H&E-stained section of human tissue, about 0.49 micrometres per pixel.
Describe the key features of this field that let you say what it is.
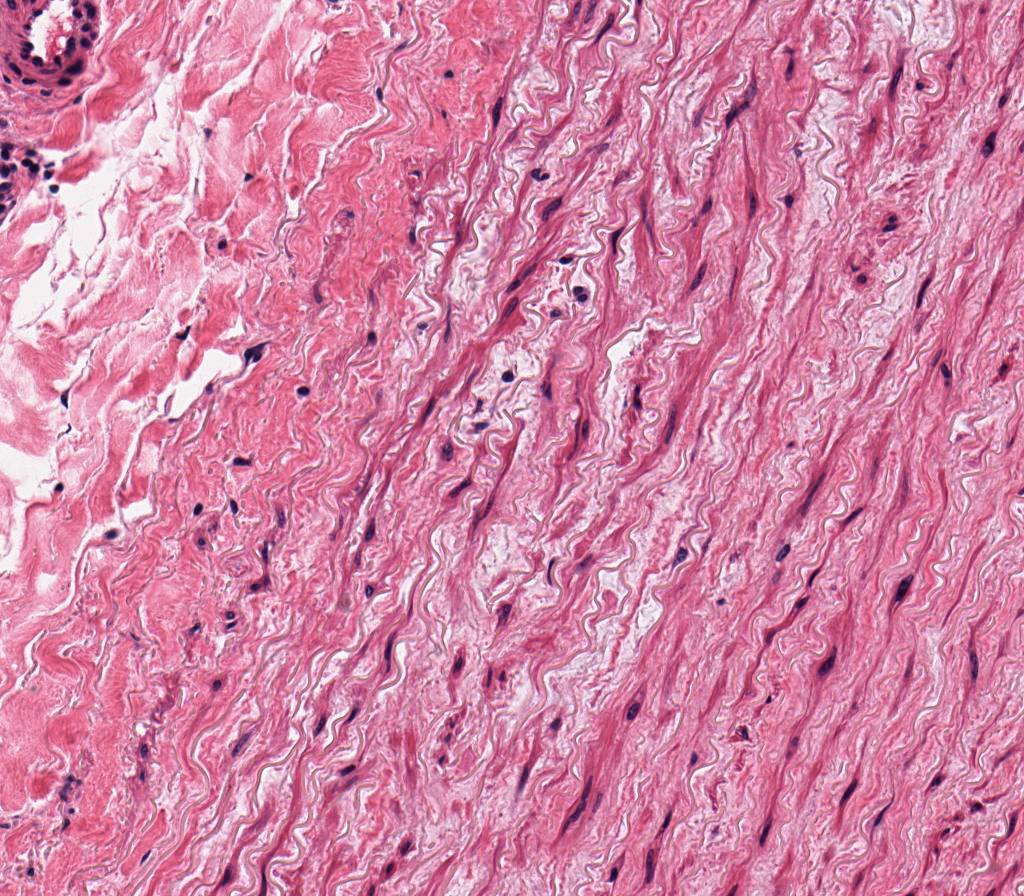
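Shown here is the tunica media of an artery. Thin pink fibres follow a wavy, serpentine course, running diagonally from lower left to upper right across most of the field.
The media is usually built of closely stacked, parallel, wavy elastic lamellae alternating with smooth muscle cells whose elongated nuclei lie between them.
Most nuclei here are dark, elongated and spindle-shaped and lie parallel to the fibres, with pale, nearly colourless, wispy loose areas between the fibres.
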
